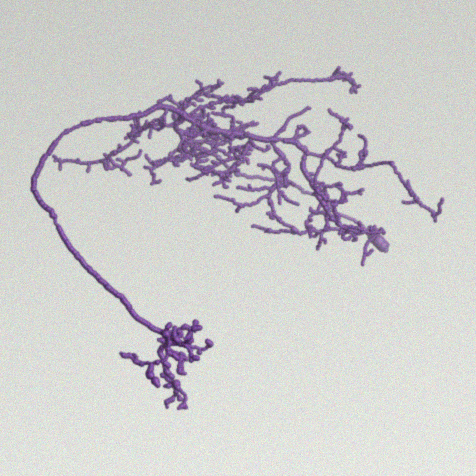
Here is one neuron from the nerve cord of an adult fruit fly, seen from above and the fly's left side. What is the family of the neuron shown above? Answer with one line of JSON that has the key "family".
{"family": "hemilineage 14B"}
